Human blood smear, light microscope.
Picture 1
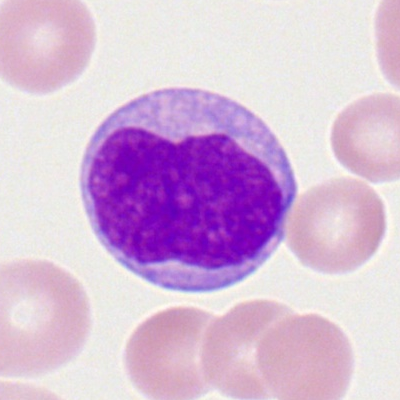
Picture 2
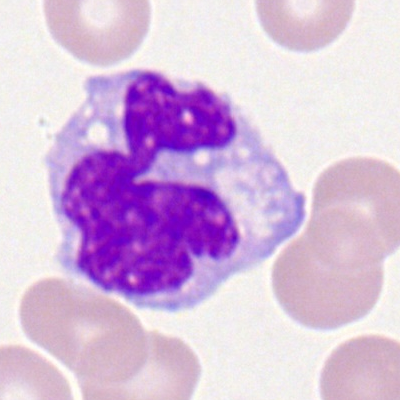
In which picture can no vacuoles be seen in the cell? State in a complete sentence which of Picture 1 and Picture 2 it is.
The cell shown in picture 1 lacks vacuoles in its cytoplasm.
